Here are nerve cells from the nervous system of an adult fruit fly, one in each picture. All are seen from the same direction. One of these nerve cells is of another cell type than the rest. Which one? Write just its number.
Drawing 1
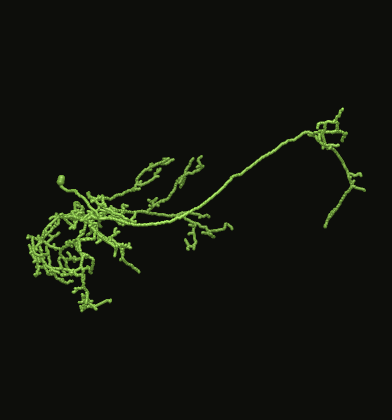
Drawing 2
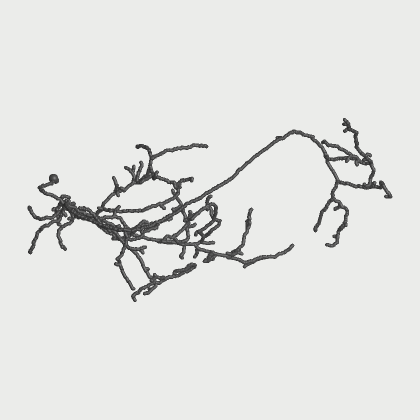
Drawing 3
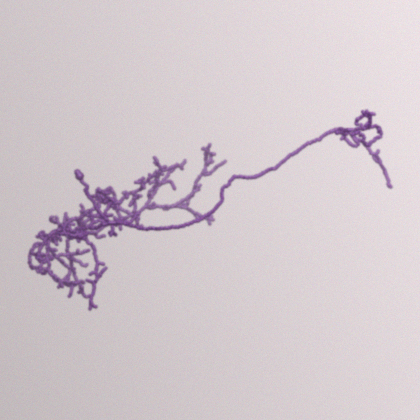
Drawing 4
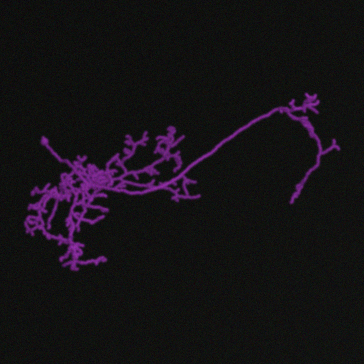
2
